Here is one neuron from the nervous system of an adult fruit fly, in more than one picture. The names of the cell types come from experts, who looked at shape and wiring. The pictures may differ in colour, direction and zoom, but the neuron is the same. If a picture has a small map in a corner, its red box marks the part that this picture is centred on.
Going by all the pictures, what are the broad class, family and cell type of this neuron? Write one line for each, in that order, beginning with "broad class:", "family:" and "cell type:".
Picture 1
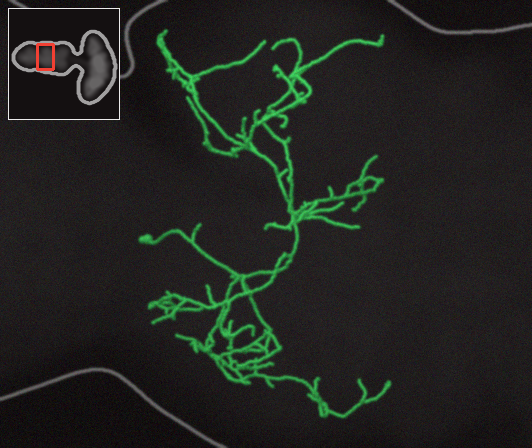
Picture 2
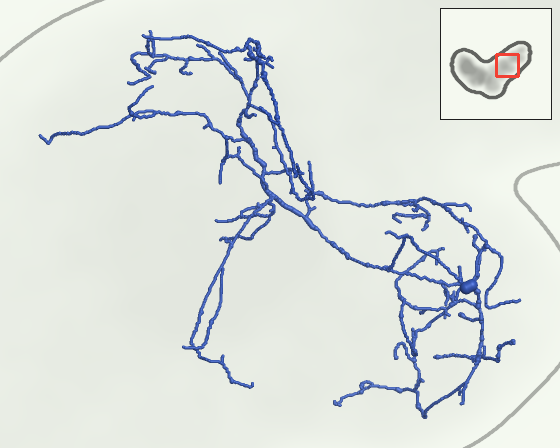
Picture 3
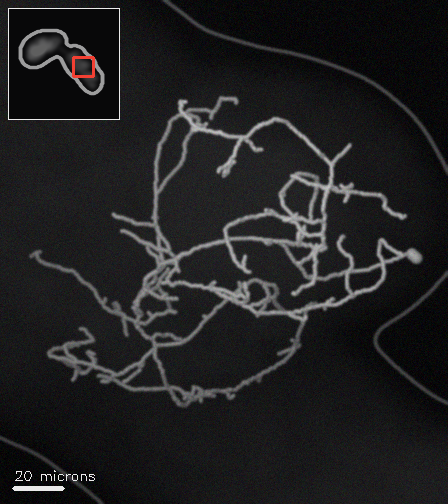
broad class: nerve-cord intrinsic neuron
family: hemilineage 04B
cell type: IN04B018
